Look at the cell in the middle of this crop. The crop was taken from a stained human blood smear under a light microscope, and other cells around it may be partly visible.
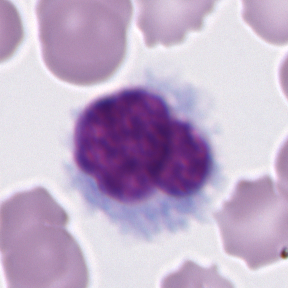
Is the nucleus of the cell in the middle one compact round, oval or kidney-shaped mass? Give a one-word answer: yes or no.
No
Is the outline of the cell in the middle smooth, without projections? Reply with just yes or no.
No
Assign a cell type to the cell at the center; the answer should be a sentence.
The cell positioned in the middle of the field is a hairy cell.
